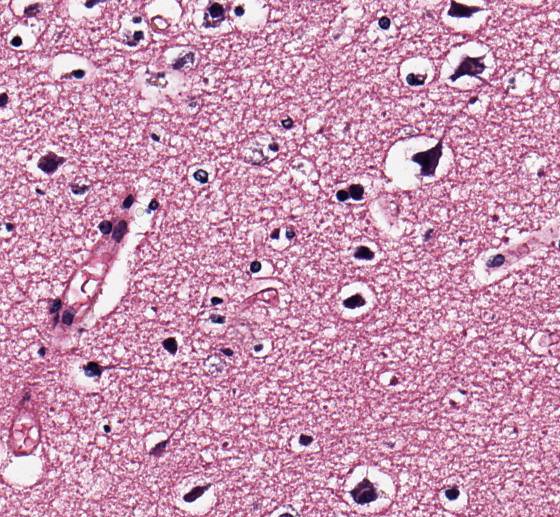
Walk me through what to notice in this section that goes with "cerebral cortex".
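Here we have cerebral cortex: an even, finely fibrillary pink matrix with no glands or epithelium, and cells scattered singly through it. Look how many small clear vacuoles dot the pink, giving it a spongy look. A thin-walled capillary crosses the left middle obliquely, with several dark nuclei along its wall.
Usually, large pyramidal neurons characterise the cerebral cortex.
Most cells here, though, are small, with round, dense dark nuclei and little visible cytoplasm.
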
